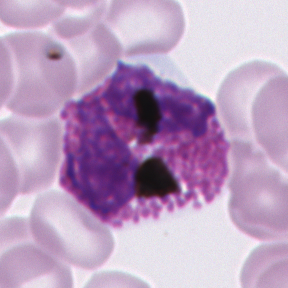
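Eosinophil, checked first for outline: roughly round but angular, with a bumpy edge formed by granules. Next, the cytoplasm is packed with coarse, round, pink-violet granules. Then a deeper blue-purple mass, partly covered by granules, fills much of the left half of the cell. Finally, no nucleoli are visible.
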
